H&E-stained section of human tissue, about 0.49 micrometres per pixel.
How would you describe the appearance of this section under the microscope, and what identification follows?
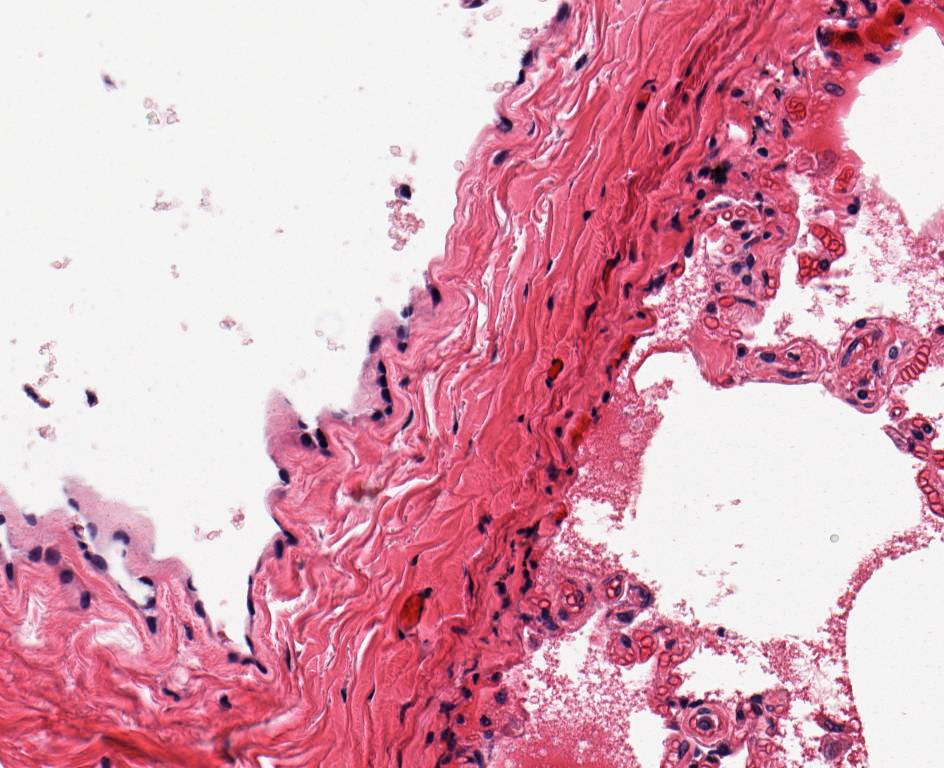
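Broad band of dense pink wall crossing the field diagonally, lower left to upper right. Fibres within it wavy, parallel to the band's long axis. Nuclei in the band sparse, dark, elongated along the fibres. Right of the band: thin septa with capillaries full of red blood cells, outlining open spaces. Tissue: lung.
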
